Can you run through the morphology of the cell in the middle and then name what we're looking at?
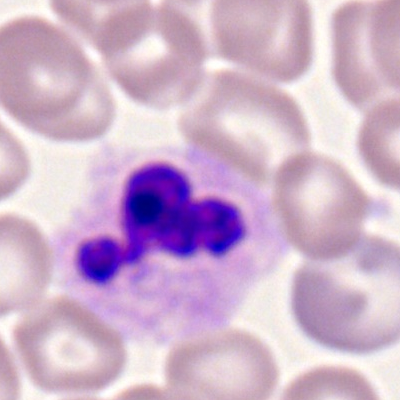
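Several separate nuclear lobes are present, connected by thin strands. The chromatin is dense, dark purple and clumped. The nucleus sits in the upper part of the cell, with more cytoplasm beneath it. The cytoplasm contains fine, faint lilac granules rather than large coarse ones. This is a segmented neutrophil.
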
